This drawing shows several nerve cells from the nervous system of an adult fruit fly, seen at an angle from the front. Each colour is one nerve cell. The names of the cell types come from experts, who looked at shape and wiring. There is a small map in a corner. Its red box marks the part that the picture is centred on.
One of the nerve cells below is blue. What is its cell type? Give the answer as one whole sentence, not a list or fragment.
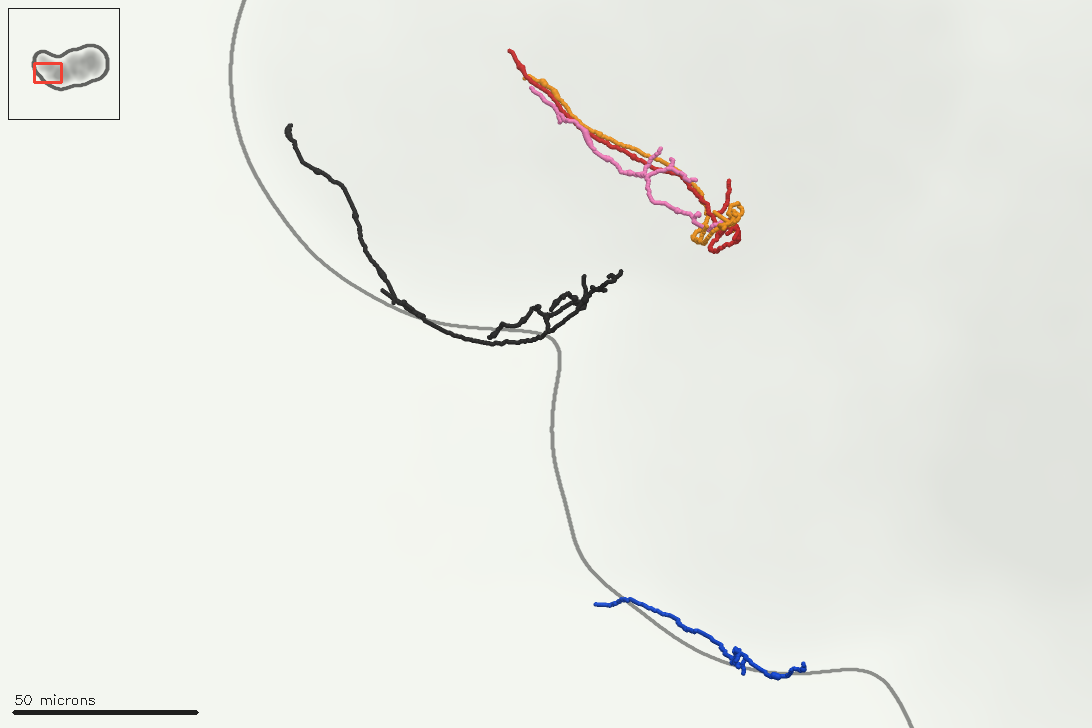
Belonging to the cell type SNta44 is this neuron.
